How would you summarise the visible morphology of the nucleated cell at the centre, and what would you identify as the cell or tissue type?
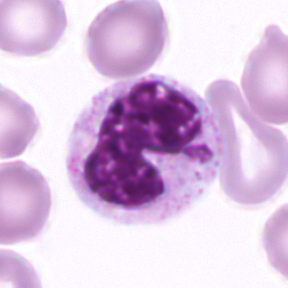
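Bent like a letter C, the nucleus forms a thick curved band around a notch that opens toward the lower right. Its chromatin is dark purple and coarsely clumped, with small pale gaps between the clumps. No nucleoli are seen, and the cytoplasm contains no vacuoles. The cell is a band neutrophil.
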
